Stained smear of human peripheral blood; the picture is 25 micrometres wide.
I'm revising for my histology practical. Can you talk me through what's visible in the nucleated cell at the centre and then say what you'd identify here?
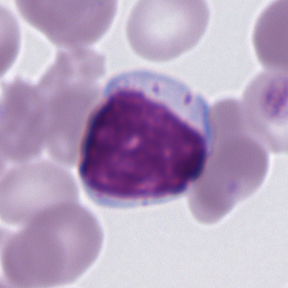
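The cytoplasm is pale blue and forms a rim that is widest above the nucleus, toward the upper right. The nucleus is a single undivided mass with a somewhat angular outline, placed off-centre toward the lower left of the cell. This is a large granular lymphocyte.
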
